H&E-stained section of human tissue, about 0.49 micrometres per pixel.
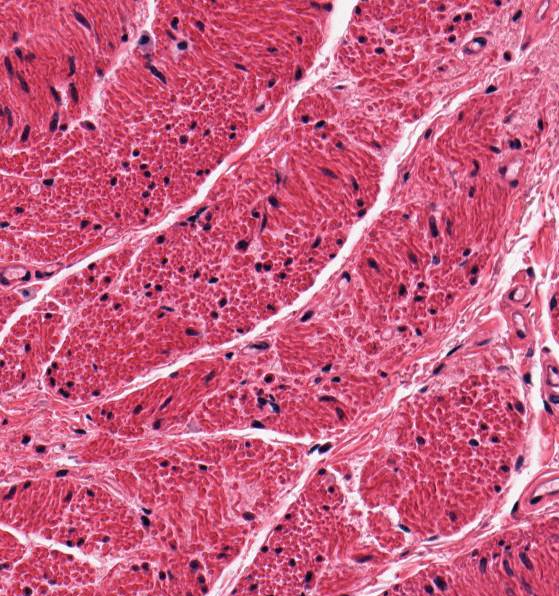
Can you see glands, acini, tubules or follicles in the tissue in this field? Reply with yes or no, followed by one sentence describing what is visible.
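No. No epithelium, glands or fat cells are present anywhere in the field.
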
